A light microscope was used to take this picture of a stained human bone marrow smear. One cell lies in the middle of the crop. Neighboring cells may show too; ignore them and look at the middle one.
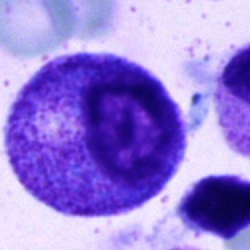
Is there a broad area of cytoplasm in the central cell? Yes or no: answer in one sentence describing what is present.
Yes, this cell has broad cytoplasm around its nucleus.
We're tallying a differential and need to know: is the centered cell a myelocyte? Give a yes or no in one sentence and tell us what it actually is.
Yes, this crop has a myelocyte at its centre.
